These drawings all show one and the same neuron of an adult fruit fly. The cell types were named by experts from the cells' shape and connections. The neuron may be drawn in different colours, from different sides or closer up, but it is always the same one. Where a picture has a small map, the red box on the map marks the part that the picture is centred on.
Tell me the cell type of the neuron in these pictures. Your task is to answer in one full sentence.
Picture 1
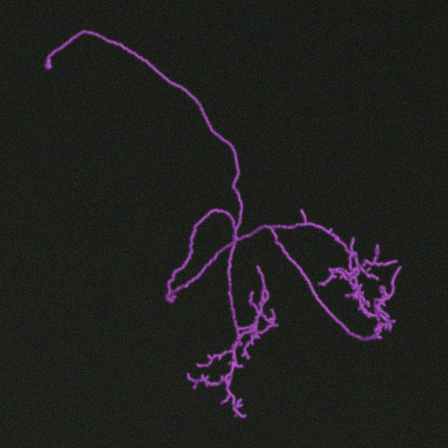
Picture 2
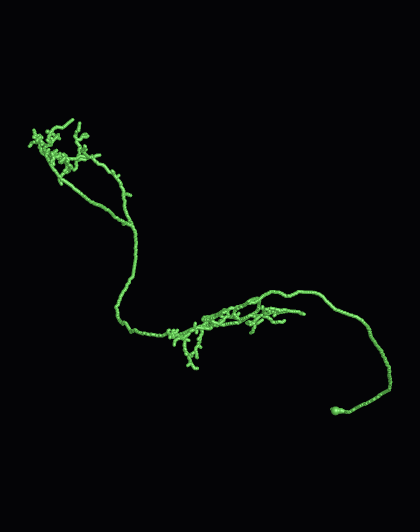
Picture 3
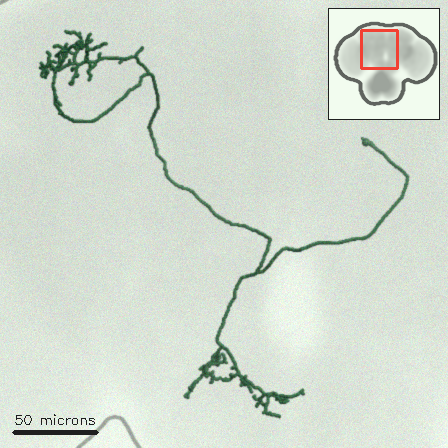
As a matter of cell type, the neuron is mAL4E.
